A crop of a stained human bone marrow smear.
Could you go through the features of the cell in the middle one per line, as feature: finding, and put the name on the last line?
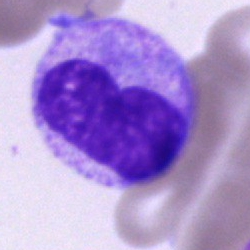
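Nucleus shape: notched at its upper edge, two-lobed, like a kidney
Nucleus position: low in the cell, with a wider band of cytoplasm above than below
Cytoplasm colour: pale lilac
Granules: fine and purple, scattered through the cytoplasm
Name: metamyelocyte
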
